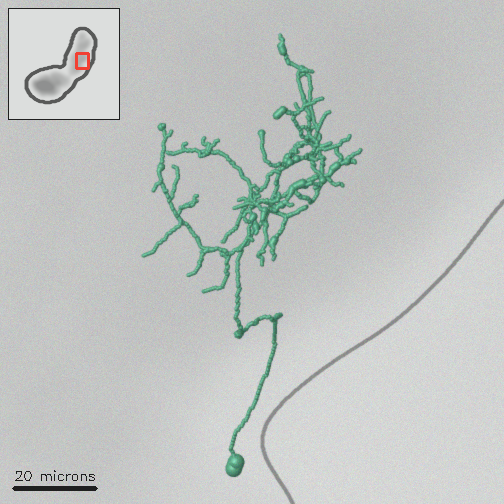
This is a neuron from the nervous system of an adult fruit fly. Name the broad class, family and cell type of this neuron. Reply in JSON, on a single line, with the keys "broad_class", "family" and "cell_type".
{"broad_class": "nerve-cord intrinsic neuron", "family": "hemilineage 14A", "cell_type": "IN14A110"}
